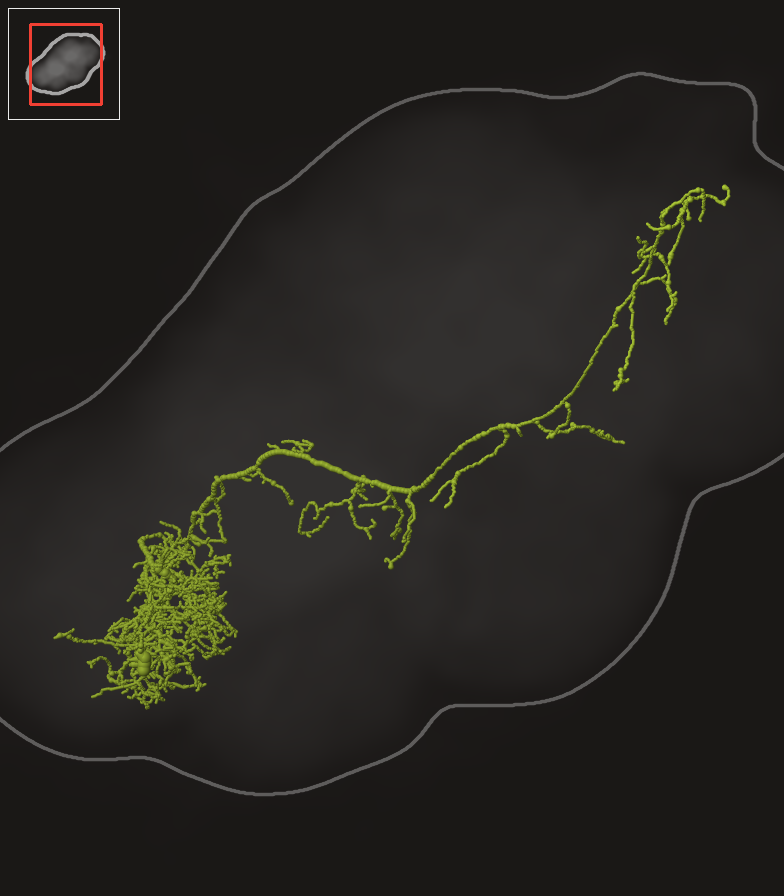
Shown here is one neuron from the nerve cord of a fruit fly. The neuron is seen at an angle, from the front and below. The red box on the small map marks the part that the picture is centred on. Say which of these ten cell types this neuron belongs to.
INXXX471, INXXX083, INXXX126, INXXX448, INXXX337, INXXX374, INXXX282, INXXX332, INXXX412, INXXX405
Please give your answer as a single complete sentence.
This neuron is given the cell type INXXX126.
